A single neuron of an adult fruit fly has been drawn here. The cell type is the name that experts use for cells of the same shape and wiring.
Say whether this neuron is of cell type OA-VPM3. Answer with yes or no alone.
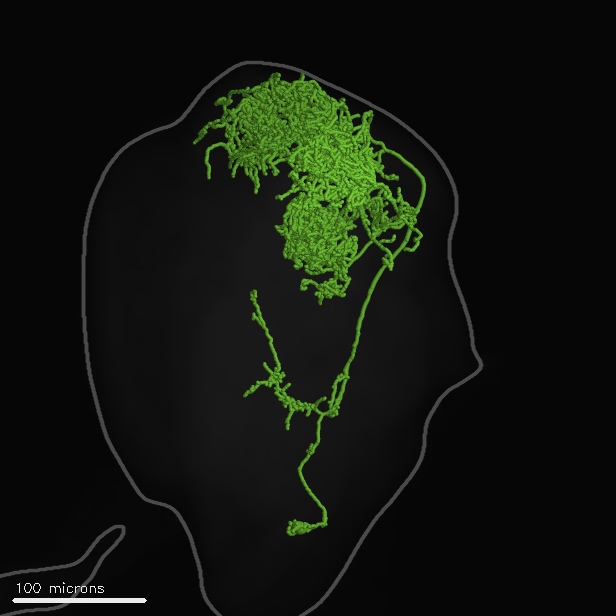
yes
